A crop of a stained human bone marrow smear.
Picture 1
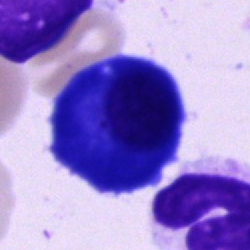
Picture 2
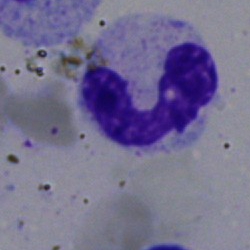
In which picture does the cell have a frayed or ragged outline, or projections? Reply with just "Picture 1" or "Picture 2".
Picture 1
